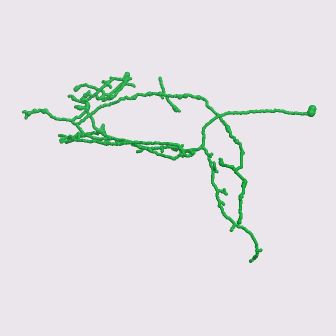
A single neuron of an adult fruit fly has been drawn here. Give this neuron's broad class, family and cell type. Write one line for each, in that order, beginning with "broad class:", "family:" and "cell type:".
broad class: central-brain intrinsic neuron
family: hemilineage LHp2
cell type: SLP322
